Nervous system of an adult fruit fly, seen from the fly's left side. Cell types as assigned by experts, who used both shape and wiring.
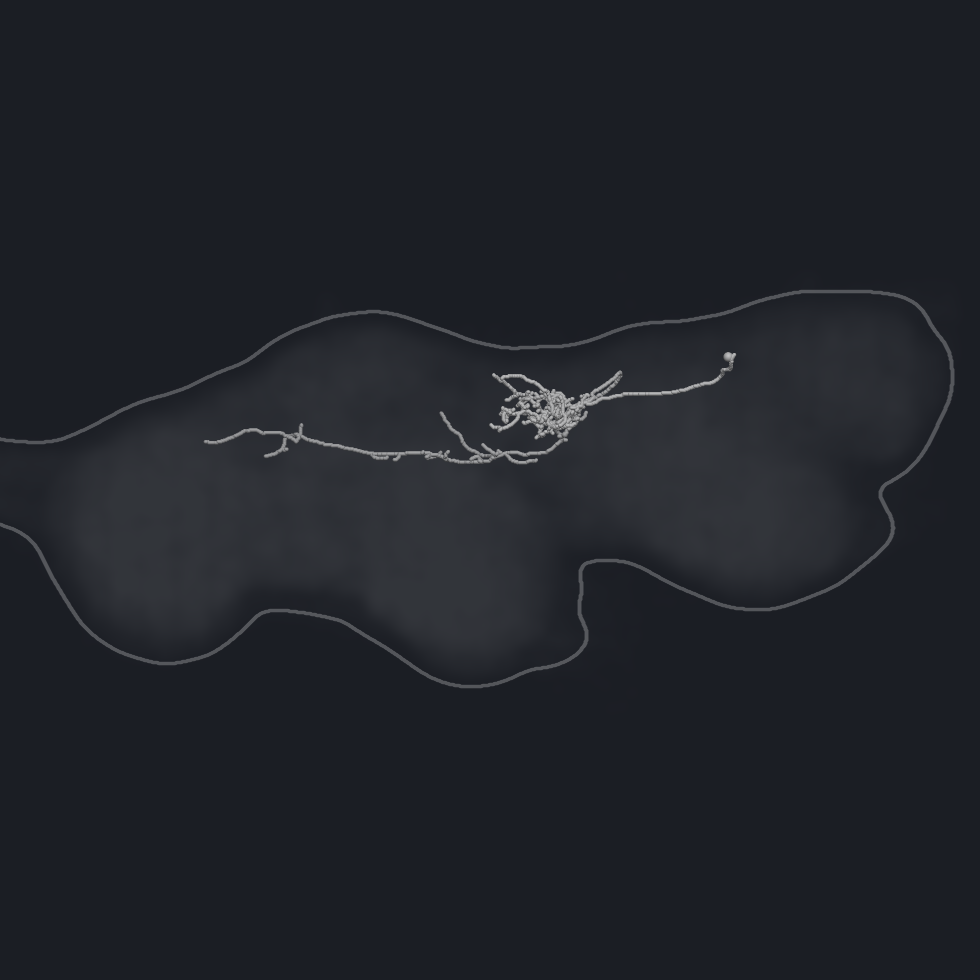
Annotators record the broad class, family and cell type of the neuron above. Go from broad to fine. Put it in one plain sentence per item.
A nerve-cord intrinsic neuron of hemilineage 06A, type IN06A052.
